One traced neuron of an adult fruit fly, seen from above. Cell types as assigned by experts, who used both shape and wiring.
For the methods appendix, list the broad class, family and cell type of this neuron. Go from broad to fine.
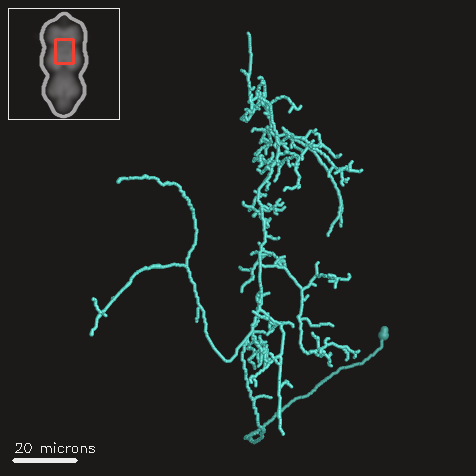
nerve-cord intrinsic neuron; hemilineage 05B; IN05B088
